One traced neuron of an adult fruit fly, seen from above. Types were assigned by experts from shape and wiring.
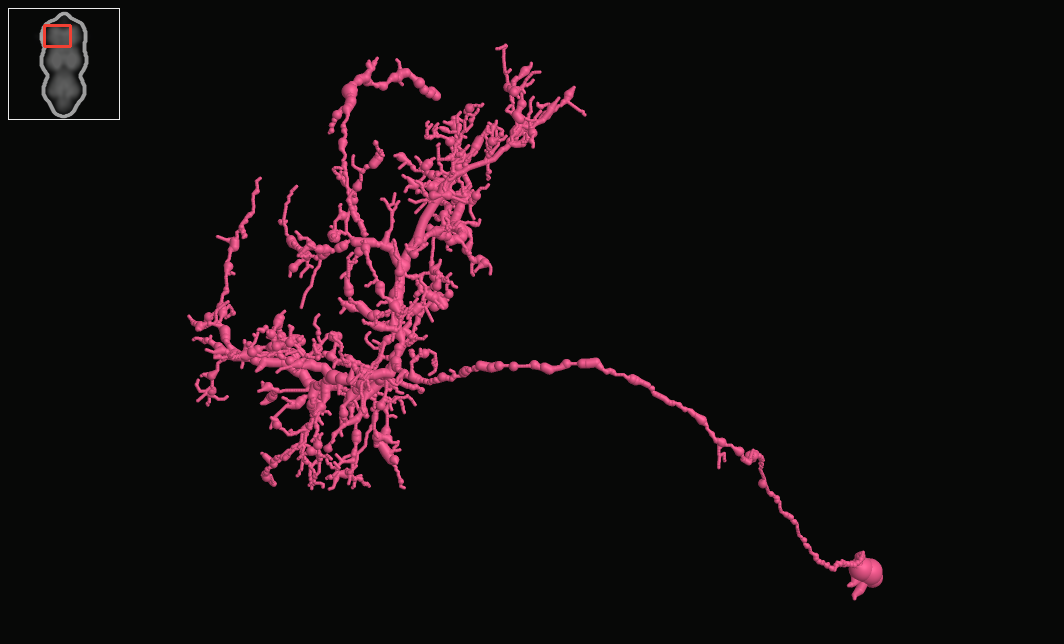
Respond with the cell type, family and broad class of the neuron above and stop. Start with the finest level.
IN06B029; hemilineage 06B; nerve-cord intrinsic neuron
